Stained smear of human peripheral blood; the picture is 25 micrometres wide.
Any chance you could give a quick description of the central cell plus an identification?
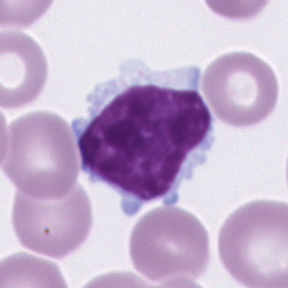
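Outline irregular, not round. Nucleus angular: fairly straight sides meeting at corners. Chromatin dark purple, mottled, clumped. No distinct nucleolus visible. Name: typical lymphocyte.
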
